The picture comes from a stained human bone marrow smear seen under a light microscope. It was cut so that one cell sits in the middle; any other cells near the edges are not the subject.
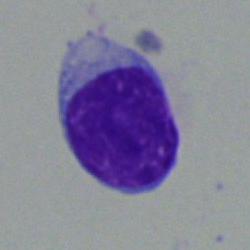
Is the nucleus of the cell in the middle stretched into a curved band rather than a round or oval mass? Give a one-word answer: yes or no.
No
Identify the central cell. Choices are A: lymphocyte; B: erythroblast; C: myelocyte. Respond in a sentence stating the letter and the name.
The central cell in this crop is a lymphocyte, corresponding to option A, the correct option.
